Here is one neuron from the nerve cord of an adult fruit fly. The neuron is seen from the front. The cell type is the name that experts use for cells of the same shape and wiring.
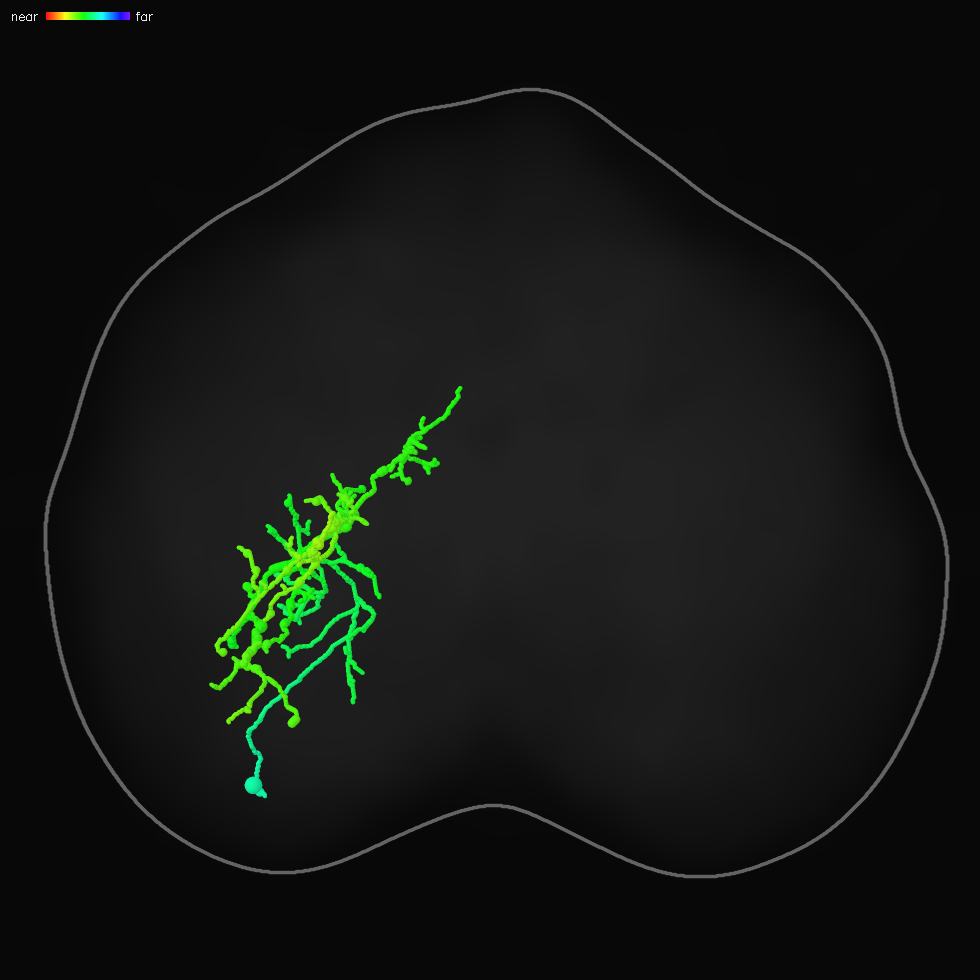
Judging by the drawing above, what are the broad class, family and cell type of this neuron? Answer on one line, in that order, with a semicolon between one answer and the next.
nerve-cord intrinsic neuron; hemilineage 21A; IN21A050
